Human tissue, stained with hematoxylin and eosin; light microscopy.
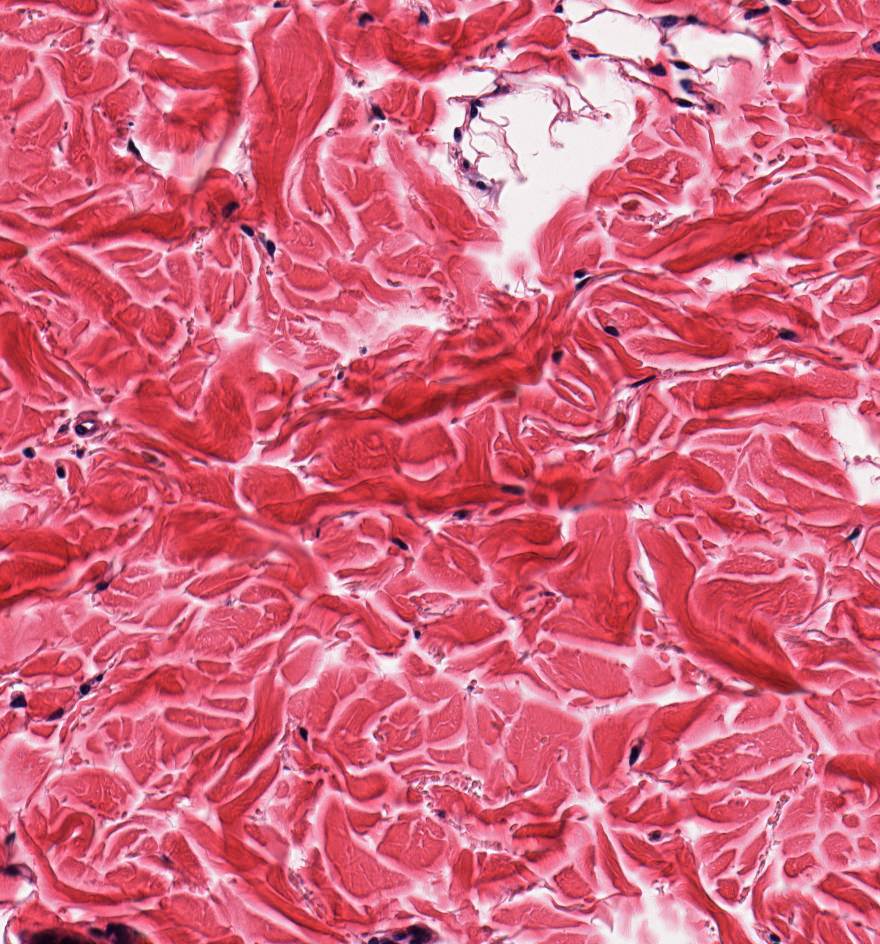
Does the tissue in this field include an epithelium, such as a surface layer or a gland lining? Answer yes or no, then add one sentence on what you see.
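No. No epithelium is present anywhere in the field.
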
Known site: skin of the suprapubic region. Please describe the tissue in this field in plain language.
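Thick, deep pink collagen bundles fill the field, running in many different directions and interwoven with one another. The bundles are cut both transversely and along their length, and narrow clear clefts separate them. Cells are sparse: small, dark, elongated nuclei lie scattered in the spaces between the bundles, not within the bundles themselves.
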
